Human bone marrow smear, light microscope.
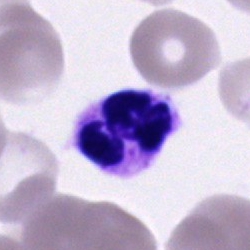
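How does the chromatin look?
Dark purple and dense.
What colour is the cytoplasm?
Pale pink-lilac.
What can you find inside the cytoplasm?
Fine, faint granules, but no vacuoles.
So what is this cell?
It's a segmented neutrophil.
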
